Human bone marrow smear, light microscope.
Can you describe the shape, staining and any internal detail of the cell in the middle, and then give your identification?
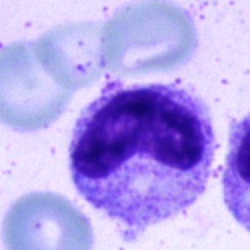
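The central cell has a curved, horseshoe-shaped nucleus whose concave side faces downward. Pale lilac cytoplasm lies mostly below the nucleus, with many fine purple granules scattered throughout it. Within the curve of the nucleus, the cytoplasm shows a pale clear area. This cell is a metamyelocyte.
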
